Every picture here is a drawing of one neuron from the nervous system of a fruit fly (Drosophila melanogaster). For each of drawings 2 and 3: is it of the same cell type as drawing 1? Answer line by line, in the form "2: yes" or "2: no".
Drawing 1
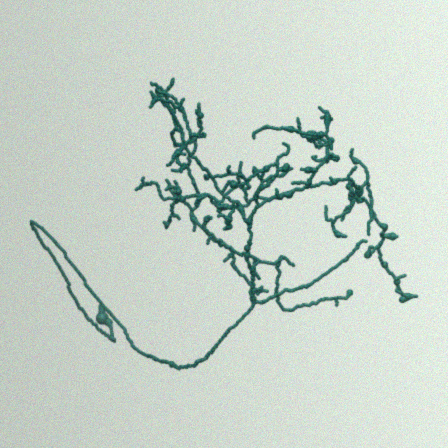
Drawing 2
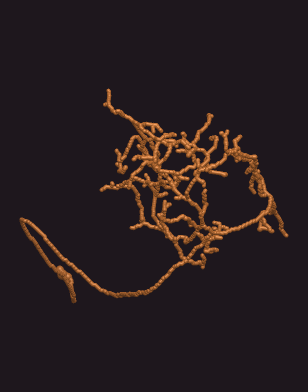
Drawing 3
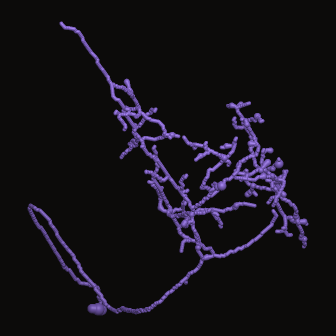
2: yes
3: yes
